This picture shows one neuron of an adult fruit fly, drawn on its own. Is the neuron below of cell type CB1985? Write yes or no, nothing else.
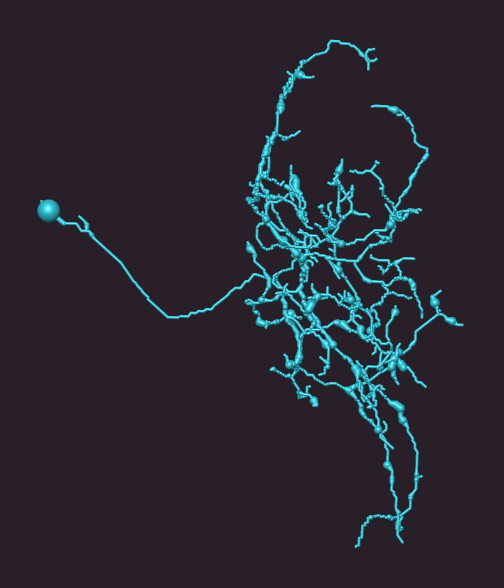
yes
